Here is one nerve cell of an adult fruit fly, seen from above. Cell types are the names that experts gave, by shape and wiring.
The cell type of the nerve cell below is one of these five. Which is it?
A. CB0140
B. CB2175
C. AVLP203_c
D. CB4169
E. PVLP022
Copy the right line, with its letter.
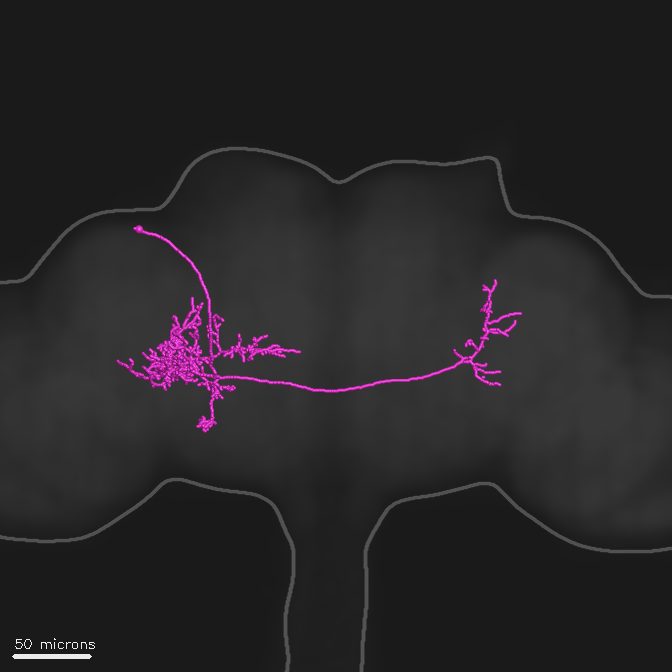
E. PVLP022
